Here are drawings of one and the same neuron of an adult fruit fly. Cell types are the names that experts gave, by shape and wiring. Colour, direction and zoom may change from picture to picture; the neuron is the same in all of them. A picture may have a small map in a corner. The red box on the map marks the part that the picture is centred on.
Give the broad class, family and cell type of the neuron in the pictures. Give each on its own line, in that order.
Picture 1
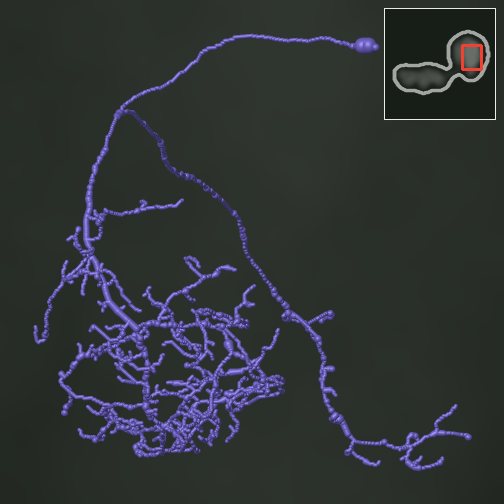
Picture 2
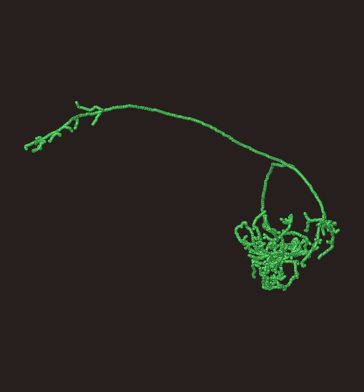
central-brain intrinsic neuron
hemilineage VLPa2
CB4176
